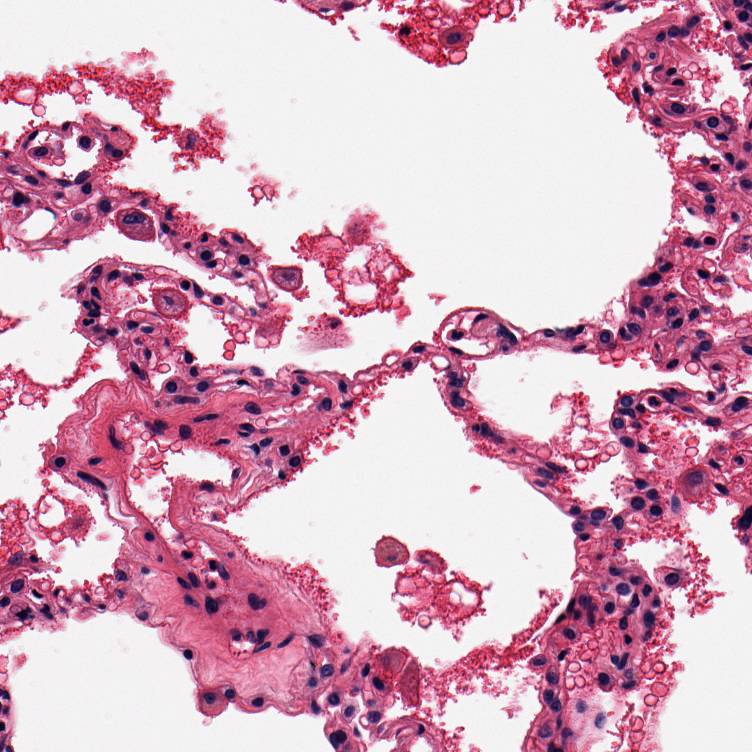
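Lung, haematoxylin and eosin. Septa: thin and branching, enclosing large, mostly empty spaces, the largest in the upper centre. Free cells: scattered large rounded cells with ample pink cytoplasm and a single round nucleus lie in the spaces, one in the lower centre. Loose material: small clumps of red cells and pale debris float detached from the septa in the open spaces. Absent: glands, cartilage and fat.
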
